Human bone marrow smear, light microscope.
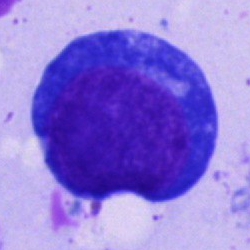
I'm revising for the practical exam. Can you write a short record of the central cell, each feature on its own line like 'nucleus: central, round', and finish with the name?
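Nucleus: off-centre, toward the lower left
Chromatin: purple, fine, fairly even texture
Cytoplasm: deep blue
Cytoplasmic rim: widest above the nucleus
Name: proerythroblast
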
